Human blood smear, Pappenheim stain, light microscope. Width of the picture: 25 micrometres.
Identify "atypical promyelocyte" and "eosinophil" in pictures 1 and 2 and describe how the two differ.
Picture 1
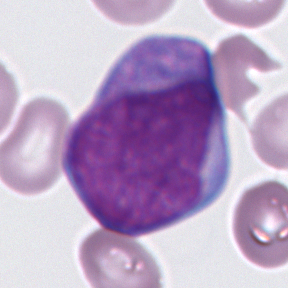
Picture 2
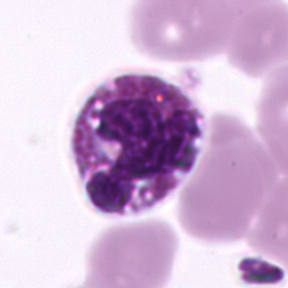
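Picture 1, atypical promyelocyte; picture 2, eosinophil. Outlines differ: picture 1 angular, several fairly straight sides meeting at blunt corners; picture 2 smooth, roughly oval.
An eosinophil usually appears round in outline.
Cytoplasm of picture 1 without vacuoles; that of picture 2 pinkish-purple, with a few small clear spots scattered through it. Picture 1 nucleus in the lower left, its upper border a nearly straight line across the cell, cytoplasm mainly above and to the right, only a thin crescent beside it on the right. Picture 1 cell about 18 by 15 micrometres, nucleus filling about 70% of its area. Picture 2 chromatin dark purple, coarsely clumped; no nucleoli visible.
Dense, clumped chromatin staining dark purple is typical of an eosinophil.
Red cells close around picture 1, one almost touching its upper right edge; red cells close against the right side in picture 2.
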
